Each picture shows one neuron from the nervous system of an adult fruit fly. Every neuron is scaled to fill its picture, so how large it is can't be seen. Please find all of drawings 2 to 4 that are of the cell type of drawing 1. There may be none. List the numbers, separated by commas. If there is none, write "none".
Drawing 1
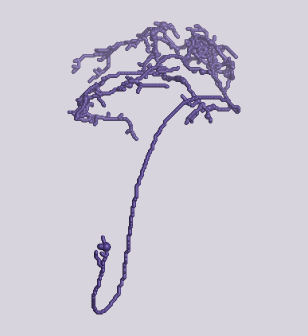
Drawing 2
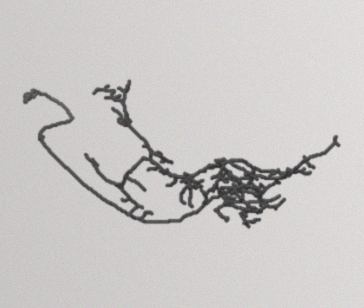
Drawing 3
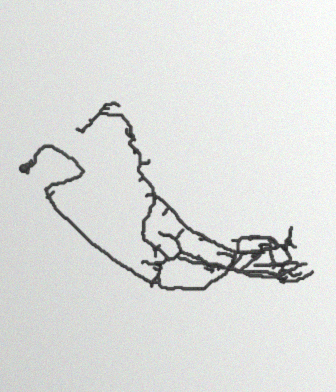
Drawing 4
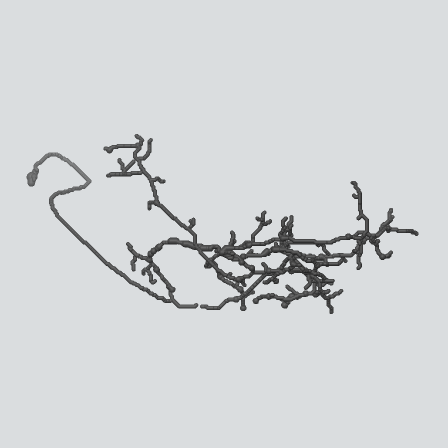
2, 3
